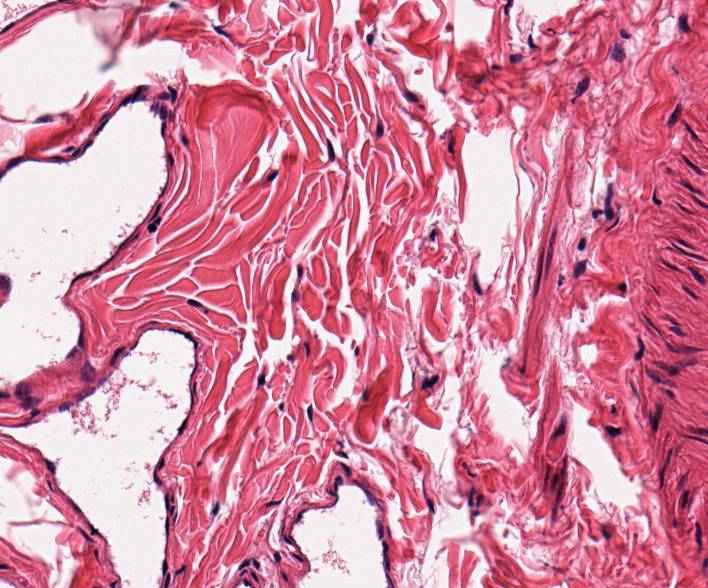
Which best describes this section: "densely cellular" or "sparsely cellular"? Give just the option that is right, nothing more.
Sparsely cellular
